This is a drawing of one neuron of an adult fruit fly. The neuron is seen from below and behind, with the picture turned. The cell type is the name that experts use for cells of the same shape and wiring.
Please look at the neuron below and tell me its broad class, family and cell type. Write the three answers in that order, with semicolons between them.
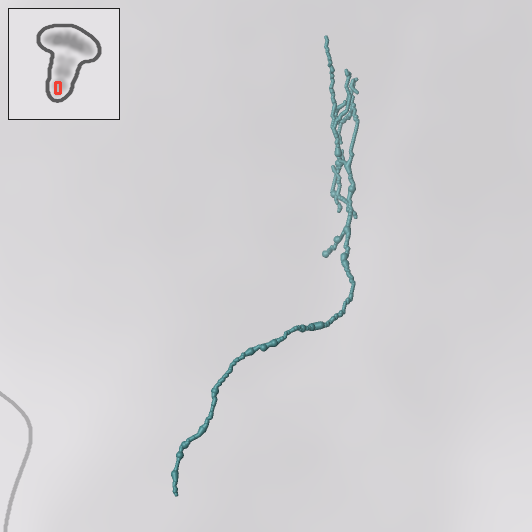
sensory neuron entering the nerve cord; class mechanosensory tactile; SNta37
